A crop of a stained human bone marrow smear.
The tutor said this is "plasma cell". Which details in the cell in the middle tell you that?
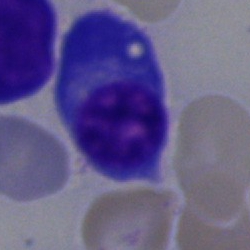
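The deep blue staining of the cytoplasm sits well with a plasma cell.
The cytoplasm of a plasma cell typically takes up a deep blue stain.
Most of the cytoplasm lies above the nucleus, in keeping with a nucleus placed toward one side.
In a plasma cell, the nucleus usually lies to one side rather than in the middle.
Also present are a small pointed tag of cytoplasm projecting from the lower right of the cell and one small round clear vacuole in the upper right of the cytoplasm.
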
